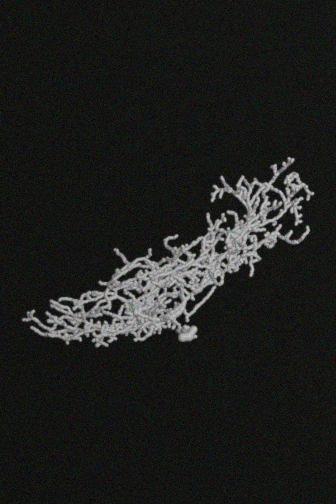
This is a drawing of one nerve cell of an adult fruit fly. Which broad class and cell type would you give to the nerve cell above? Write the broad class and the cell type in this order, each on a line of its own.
central-brain intrinsic neuron
GNG041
